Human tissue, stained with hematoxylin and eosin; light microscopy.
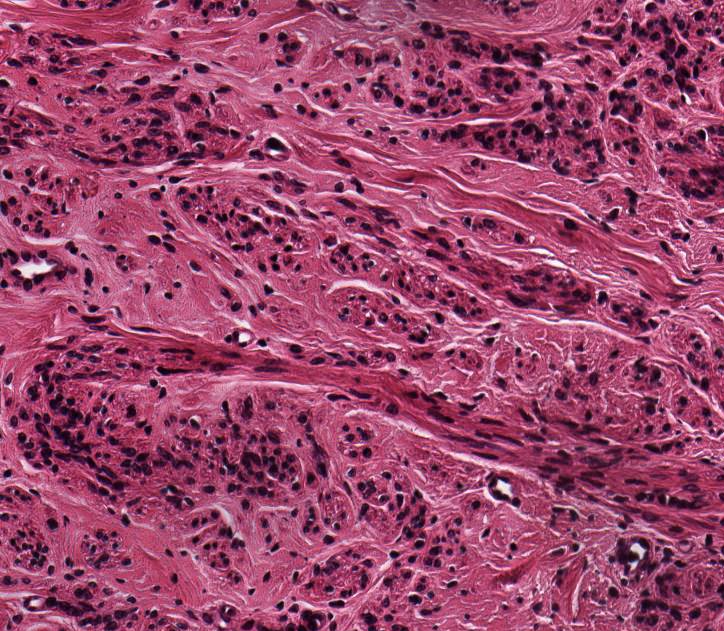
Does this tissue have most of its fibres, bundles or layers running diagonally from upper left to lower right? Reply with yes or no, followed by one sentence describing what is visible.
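Yes. The fibrous bands run mainly diagonally from upper left to lower right.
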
